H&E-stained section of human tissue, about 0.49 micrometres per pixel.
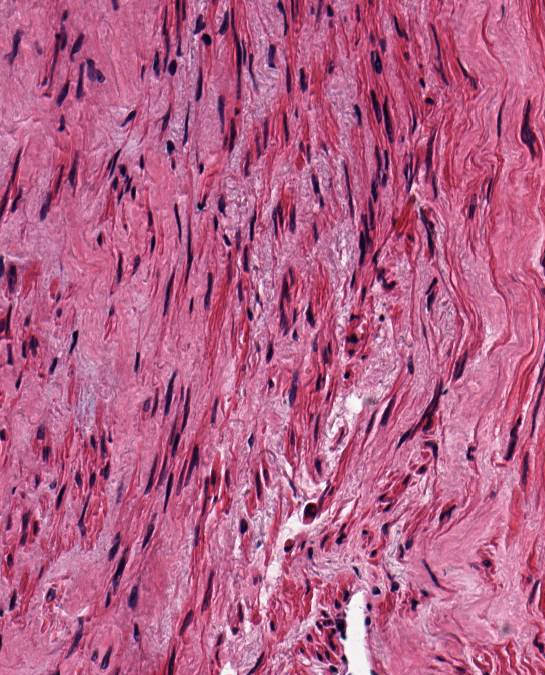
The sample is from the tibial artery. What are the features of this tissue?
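Spindle cells and fibres run roughly parallel here, mostly vertically through the field. The nuclei look elongated, slender and dark purple. Along the right edge, paler pink collagen forms wavy bundles. And I see no fat cells in the field.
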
